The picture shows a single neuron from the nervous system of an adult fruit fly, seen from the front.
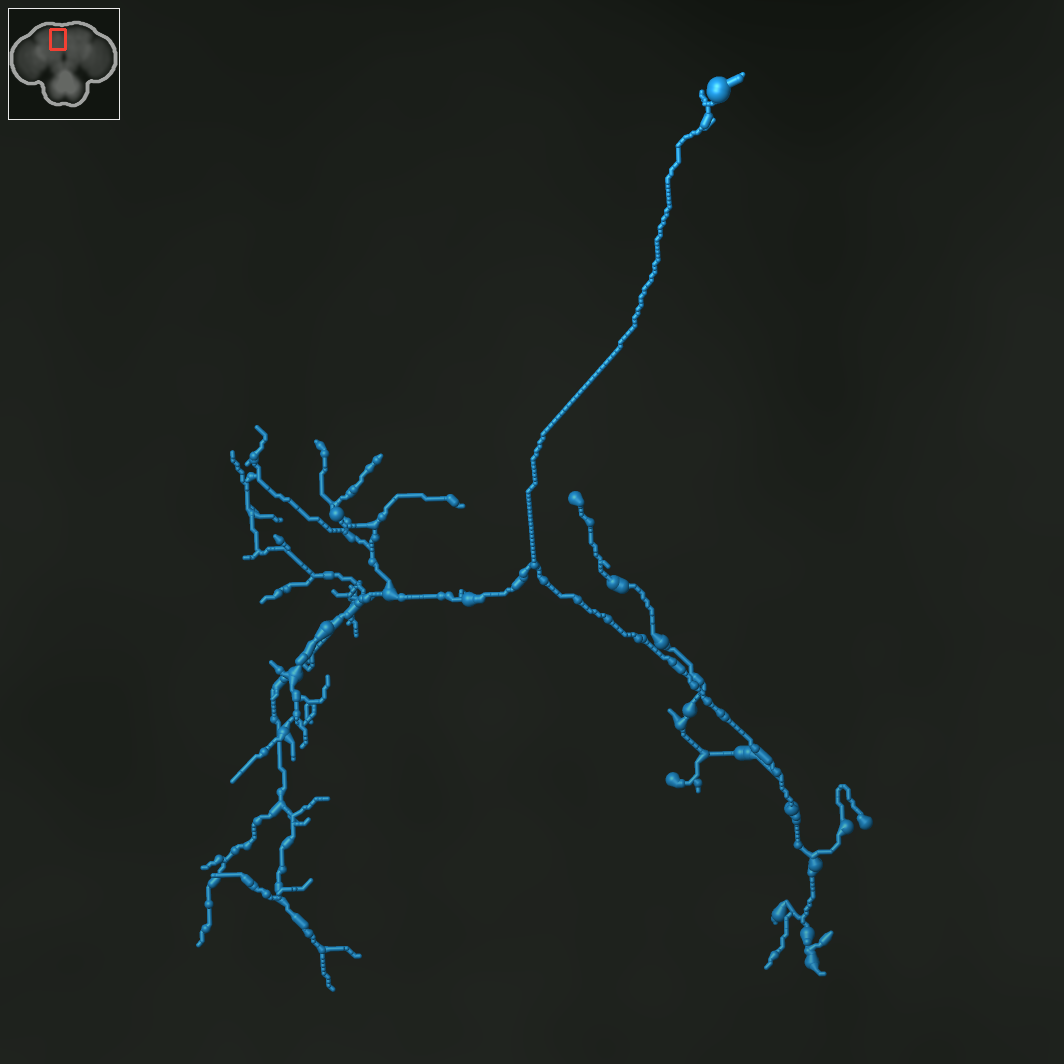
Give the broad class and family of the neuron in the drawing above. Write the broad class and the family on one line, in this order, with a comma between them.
central-brain intrinsic neuron, hemilineage SMPad2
